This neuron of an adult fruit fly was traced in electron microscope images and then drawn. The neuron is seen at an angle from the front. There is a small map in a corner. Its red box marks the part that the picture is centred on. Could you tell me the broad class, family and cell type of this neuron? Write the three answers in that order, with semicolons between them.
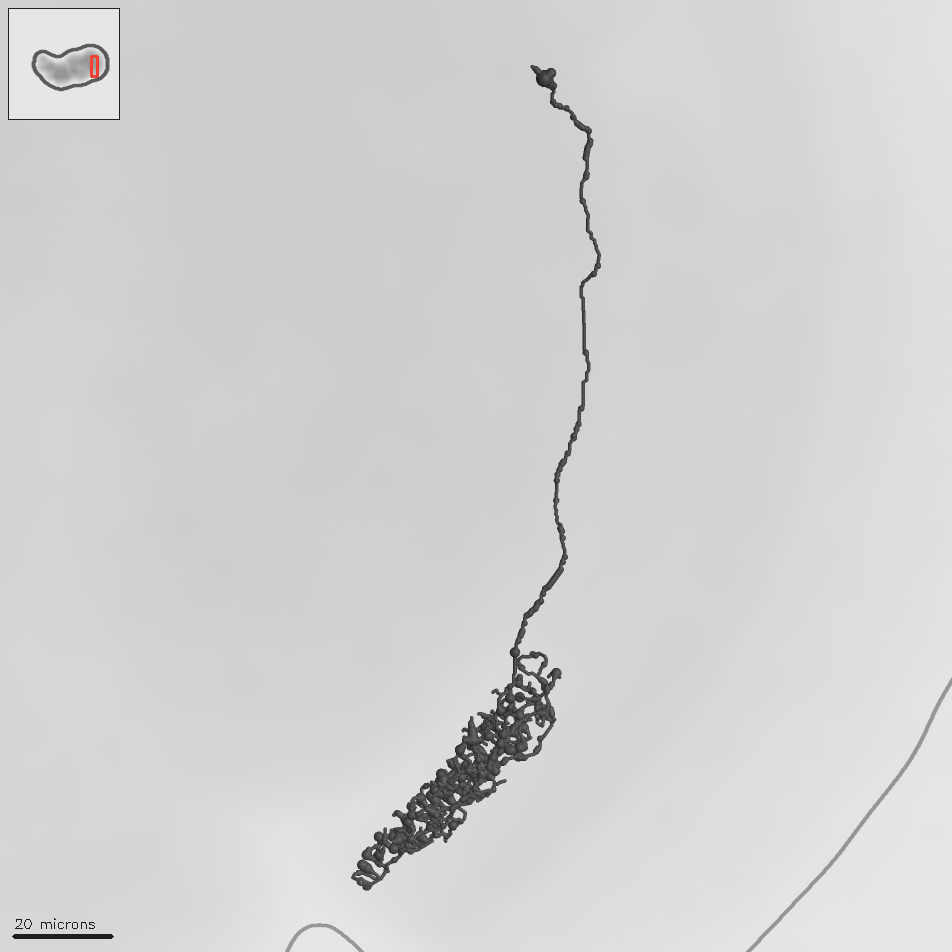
optic-lobe intrinsic neuron; Pm; Pm2a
